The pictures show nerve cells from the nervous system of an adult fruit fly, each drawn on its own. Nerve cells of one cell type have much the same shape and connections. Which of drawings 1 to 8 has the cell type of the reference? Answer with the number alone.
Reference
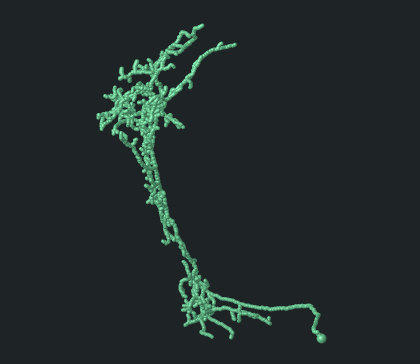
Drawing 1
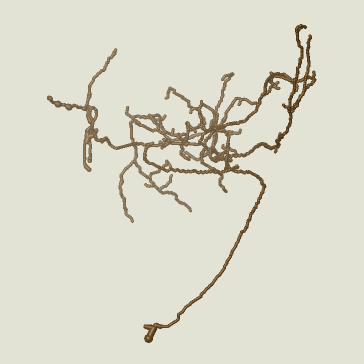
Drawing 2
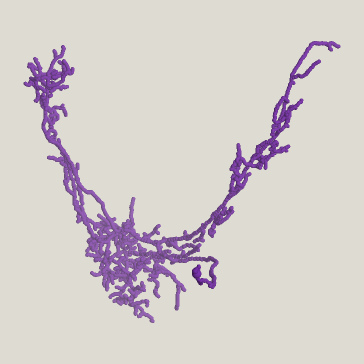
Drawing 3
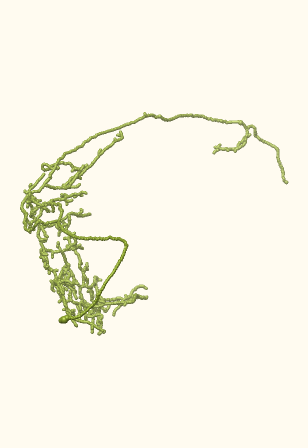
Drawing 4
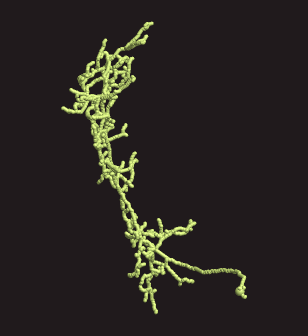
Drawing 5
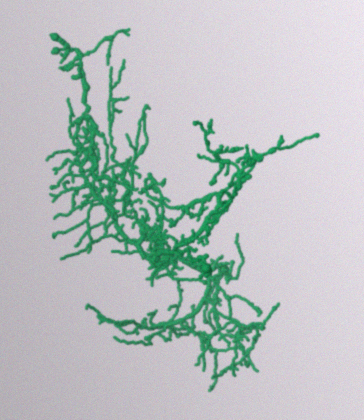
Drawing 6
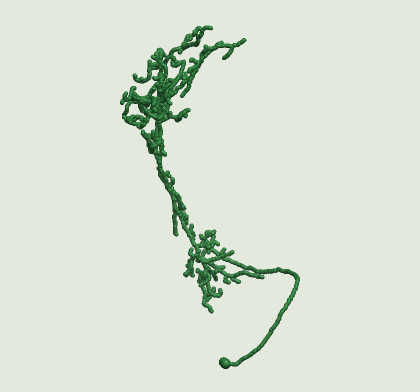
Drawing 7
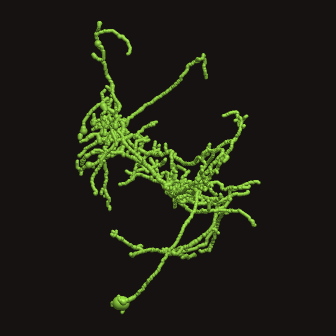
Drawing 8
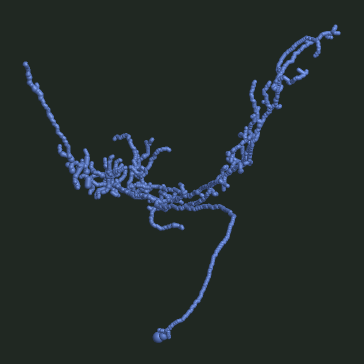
6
